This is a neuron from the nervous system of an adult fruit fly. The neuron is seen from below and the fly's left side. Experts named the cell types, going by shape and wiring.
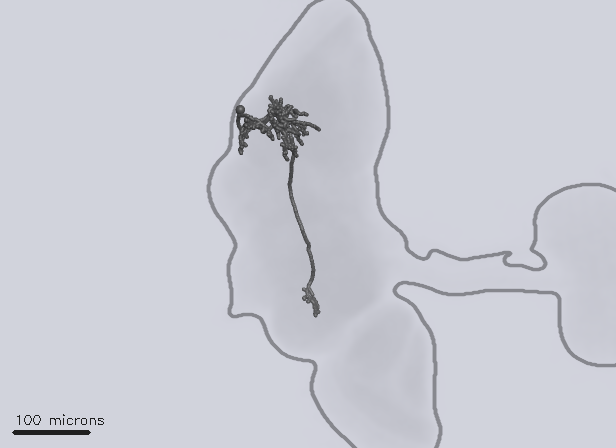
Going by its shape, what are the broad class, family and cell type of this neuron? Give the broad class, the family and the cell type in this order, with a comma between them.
central-brain intrinsic neuron, hemilineage VLPa1_lateral, CB3657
